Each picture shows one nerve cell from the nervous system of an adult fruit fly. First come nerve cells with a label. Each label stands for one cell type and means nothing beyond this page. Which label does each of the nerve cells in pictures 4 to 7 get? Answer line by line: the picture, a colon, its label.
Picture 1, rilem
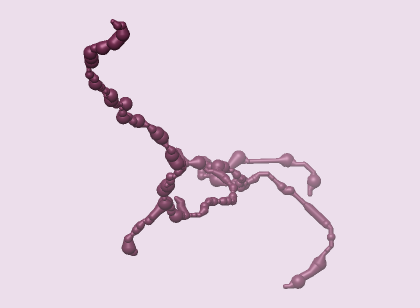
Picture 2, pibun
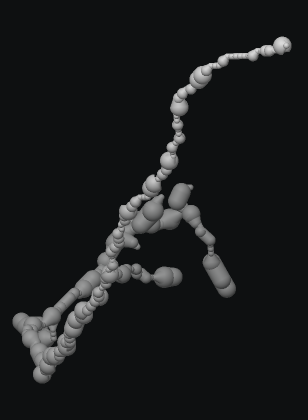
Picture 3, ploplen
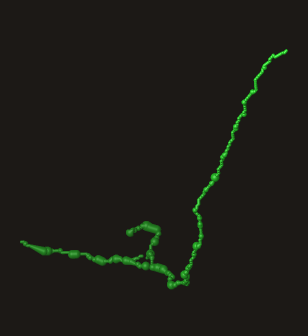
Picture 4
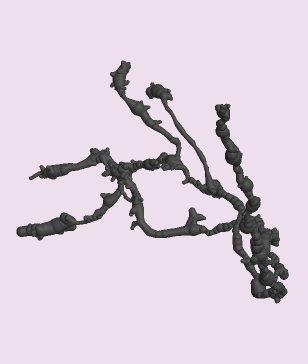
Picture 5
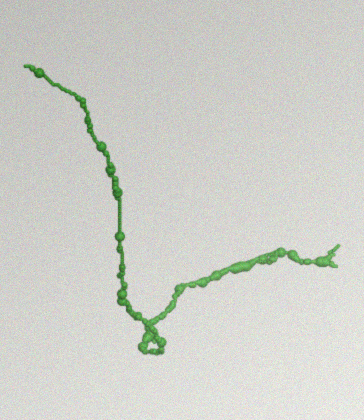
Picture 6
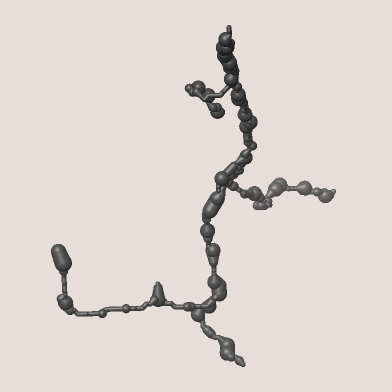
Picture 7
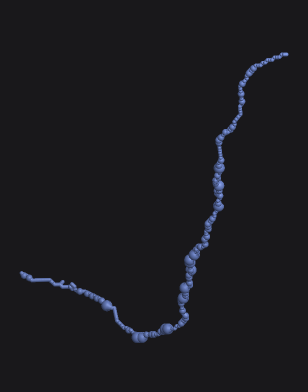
4: pibun
5: ploplen
6: rilem
7: ploplen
